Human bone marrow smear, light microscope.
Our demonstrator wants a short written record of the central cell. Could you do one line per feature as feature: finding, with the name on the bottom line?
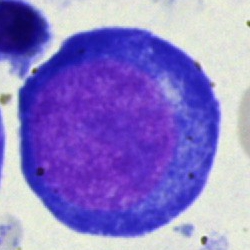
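Outline: round and smooth all the way round
Nucleus: off-centre, towards the left side of the cell
Chromatin: finely granular and evenly spread, no coarse clumps
Cytoplasm: no granules that I can see
Name: proerythroblast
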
